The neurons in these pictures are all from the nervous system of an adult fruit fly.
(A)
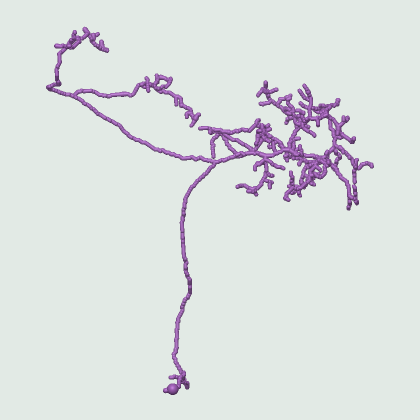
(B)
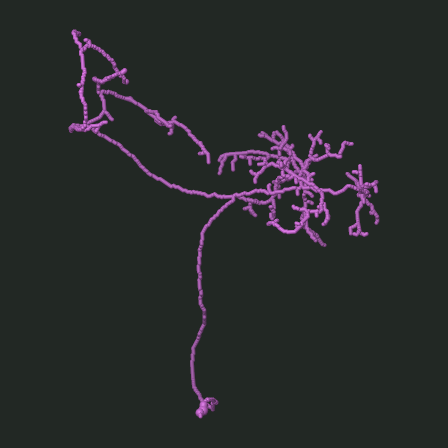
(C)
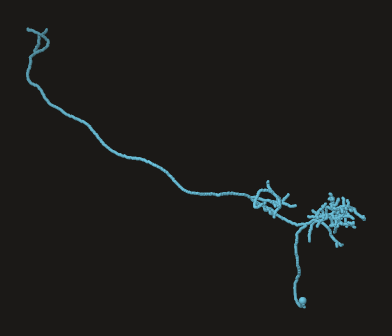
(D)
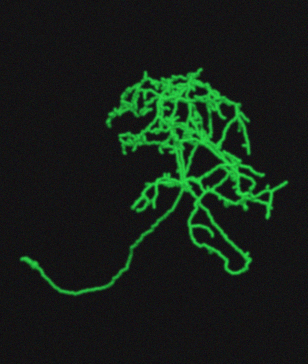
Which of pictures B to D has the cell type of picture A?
Picture B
